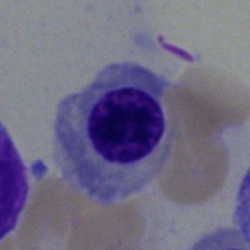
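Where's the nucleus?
Off-centre, over towards the upper right of the cell.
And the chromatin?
Dark purple and clumped, with paler streaks running between the clumps.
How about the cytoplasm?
Pale greyish-blue, in a wide rim that's broadest below and to the left of the nucleus.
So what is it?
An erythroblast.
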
